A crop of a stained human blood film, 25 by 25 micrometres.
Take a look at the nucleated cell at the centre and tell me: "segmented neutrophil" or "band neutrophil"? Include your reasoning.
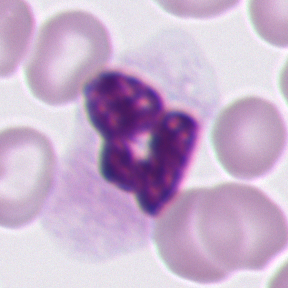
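Segmented neutrophil, not band neutrophil, is my answer. What I can see: the chromatin is dark purple and coarsely clumped. The cytoplasm is abundant and very pale lilac, and it holds fine, faint lilac granules. I find no vacuoles in that cytoplasm.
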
